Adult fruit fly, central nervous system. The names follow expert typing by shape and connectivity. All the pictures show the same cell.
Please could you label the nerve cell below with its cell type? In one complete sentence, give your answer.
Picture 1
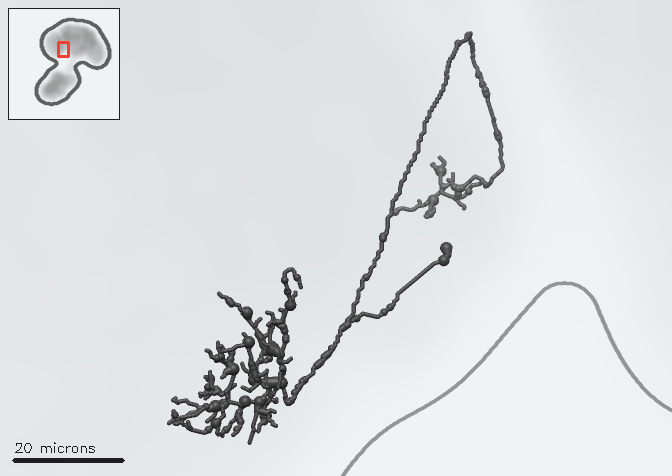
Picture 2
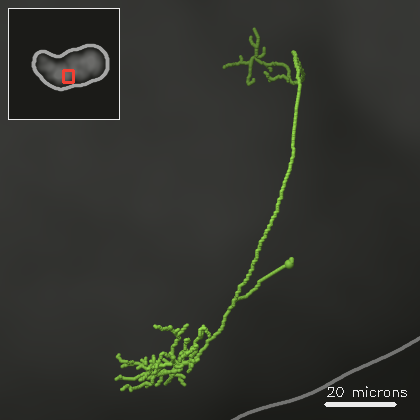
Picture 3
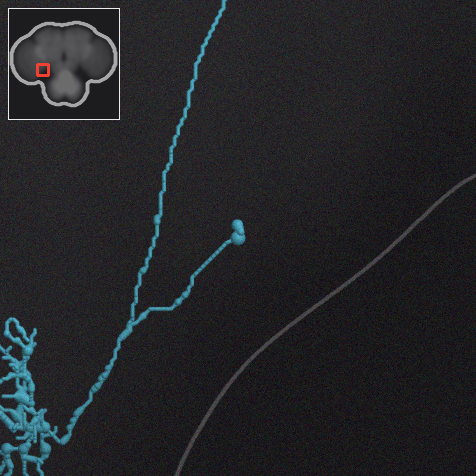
With respect to cell type, this nerve cell is MeLo4.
